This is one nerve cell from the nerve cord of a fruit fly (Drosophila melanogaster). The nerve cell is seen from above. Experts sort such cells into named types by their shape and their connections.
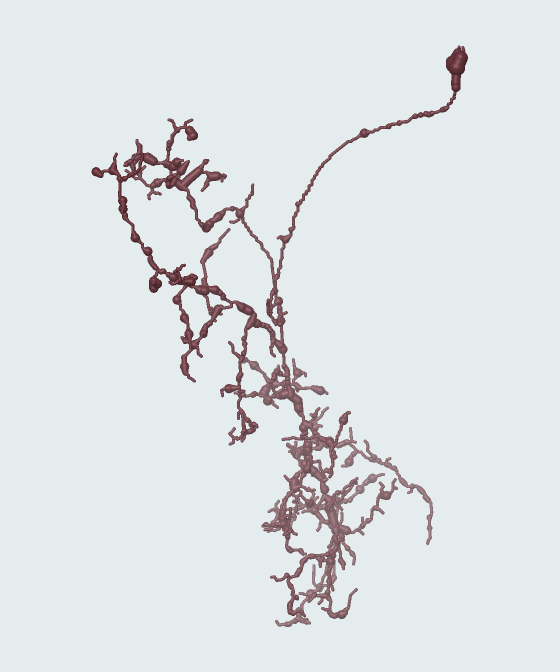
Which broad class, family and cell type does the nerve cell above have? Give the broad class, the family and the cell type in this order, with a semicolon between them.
nerve-cord intrinsic neuron; hemilineage 09A; IN09A024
